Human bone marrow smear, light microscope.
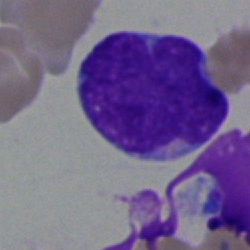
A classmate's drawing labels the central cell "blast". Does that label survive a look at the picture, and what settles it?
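A smooth, rounded-oval outline encloses this cell, and its nucleus, marked by a small notch at the top edge, fills most of it. The chromatin is dark purple with a fine, fairly even texture. The cytoplasm is a scant, pale blue rim, seen mainly along the lower edge. A nucleus this large beside so little cytoplasm would suit either blast or promyelocyte, though the scantness of the rim sits closer to blast.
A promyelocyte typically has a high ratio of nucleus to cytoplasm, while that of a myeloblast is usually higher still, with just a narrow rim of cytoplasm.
Blast is a fitting name for this cell.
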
